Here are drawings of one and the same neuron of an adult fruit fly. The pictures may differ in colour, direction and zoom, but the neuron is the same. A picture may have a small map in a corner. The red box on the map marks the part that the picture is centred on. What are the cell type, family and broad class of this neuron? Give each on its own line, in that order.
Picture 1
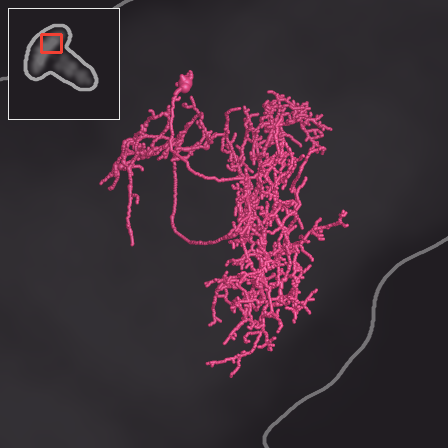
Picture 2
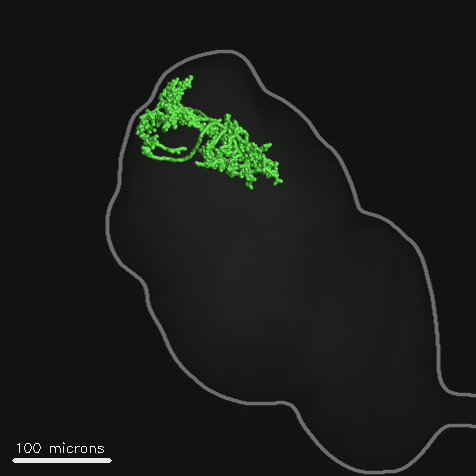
AOTU009
hemilineage AOTUv2
central-brain intrinsic neuron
